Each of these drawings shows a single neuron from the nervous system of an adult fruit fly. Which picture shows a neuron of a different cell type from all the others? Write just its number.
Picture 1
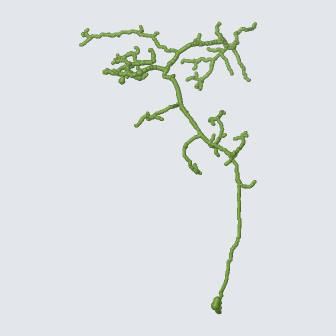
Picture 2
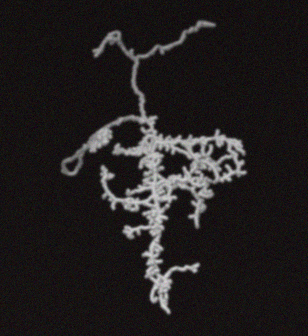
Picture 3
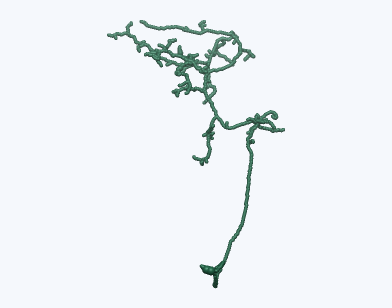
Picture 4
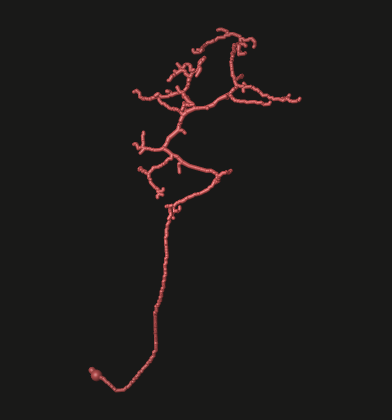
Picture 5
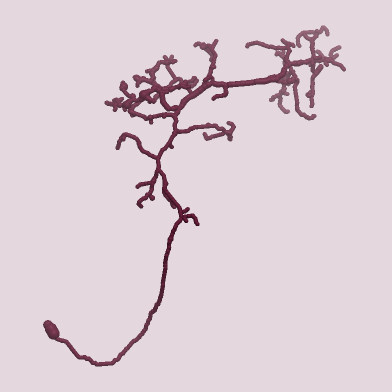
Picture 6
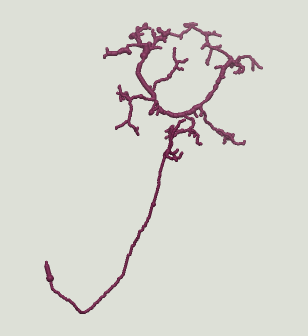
2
